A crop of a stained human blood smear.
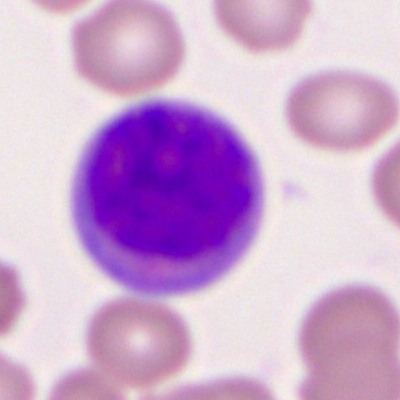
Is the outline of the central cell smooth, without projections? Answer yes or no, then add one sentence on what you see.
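Yes. The cell outline is round and smooth.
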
